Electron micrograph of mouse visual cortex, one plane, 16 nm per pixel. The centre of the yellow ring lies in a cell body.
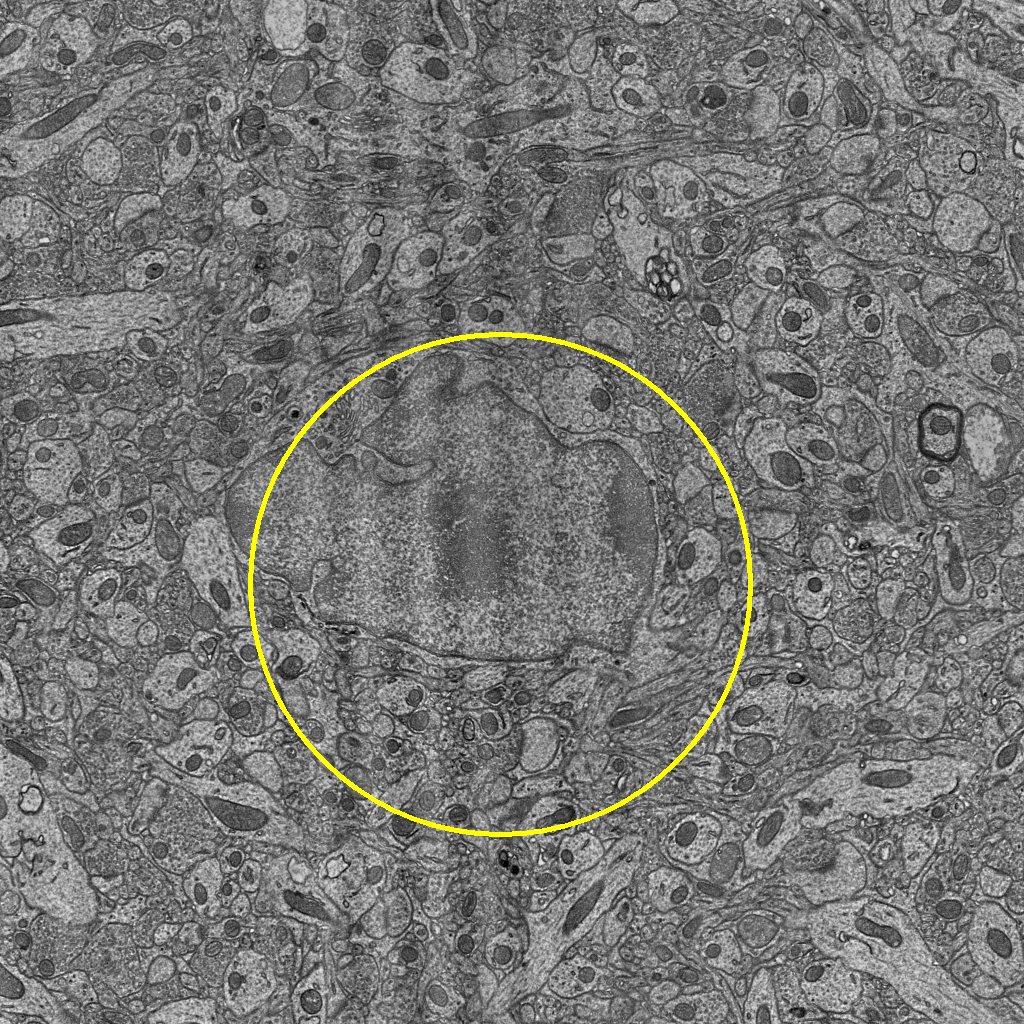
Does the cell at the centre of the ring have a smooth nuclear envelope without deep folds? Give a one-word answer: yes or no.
No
